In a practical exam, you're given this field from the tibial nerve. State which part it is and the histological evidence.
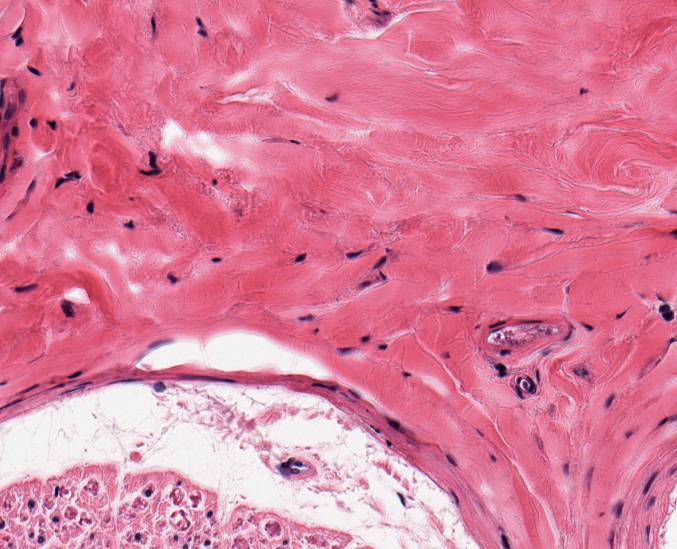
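This is epineurium. Most of the field is dense, deeply eosinophilic collagen in bundles running in many directions, with sparse, small, dark, elongated nuclei like those of fibroblasts.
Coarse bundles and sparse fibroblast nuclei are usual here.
A couple of small thin-walled vessels lie right of the centre. At lower left, a thin layer of flattened spindle cells bounds a rounded compartment.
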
